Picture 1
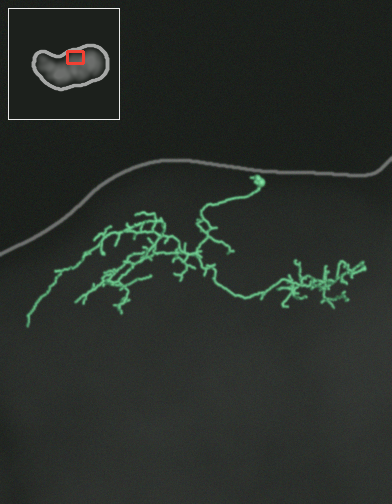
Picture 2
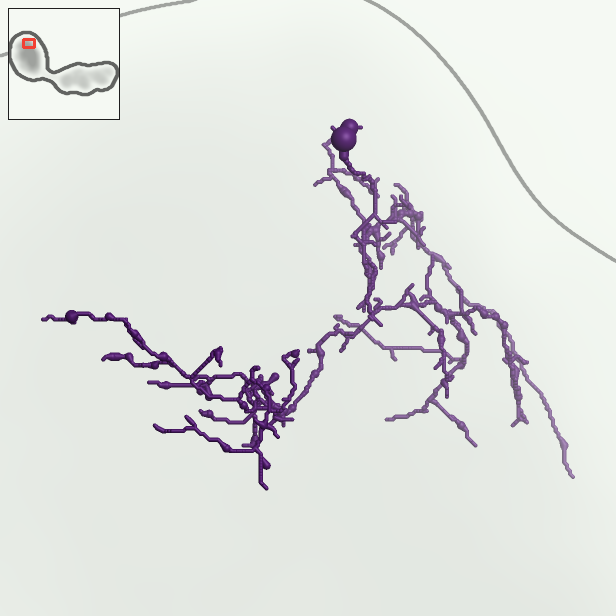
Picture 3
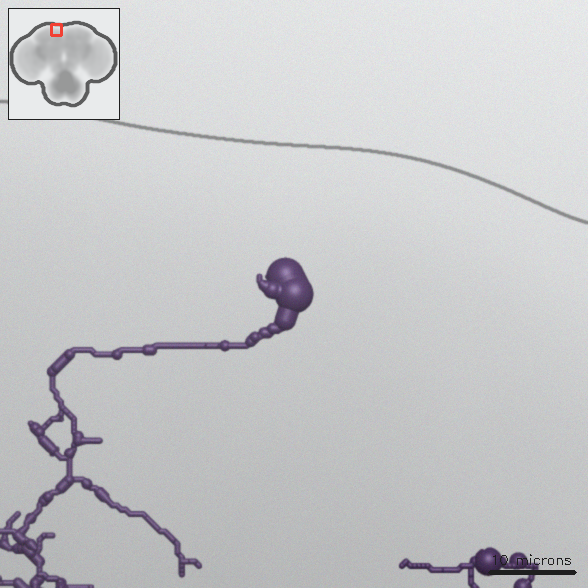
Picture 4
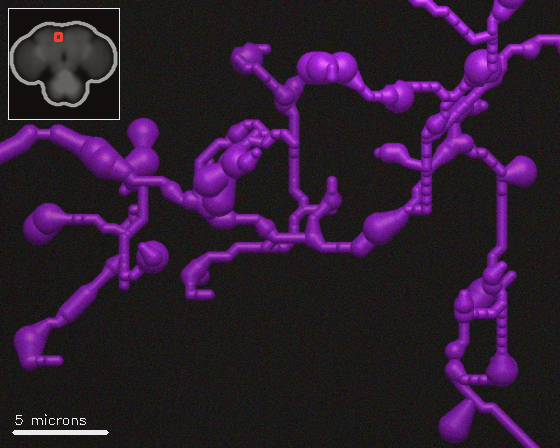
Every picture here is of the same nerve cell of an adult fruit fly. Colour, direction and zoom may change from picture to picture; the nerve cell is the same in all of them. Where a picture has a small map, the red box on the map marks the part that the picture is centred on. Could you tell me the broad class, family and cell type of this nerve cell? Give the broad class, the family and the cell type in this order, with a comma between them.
central-brain intrinsic neuron, hemilineage CLp1, SMP426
